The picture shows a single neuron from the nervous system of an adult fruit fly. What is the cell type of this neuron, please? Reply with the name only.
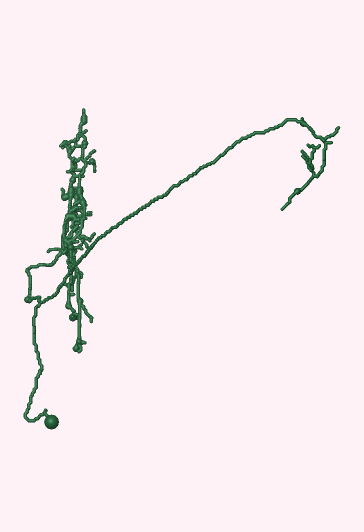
MeLo7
